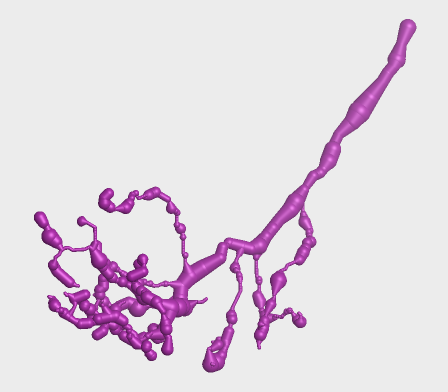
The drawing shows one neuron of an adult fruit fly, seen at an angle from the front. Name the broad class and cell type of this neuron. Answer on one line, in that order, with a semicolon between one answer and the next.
sensory neuron entering the nerve cord; SNxx23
